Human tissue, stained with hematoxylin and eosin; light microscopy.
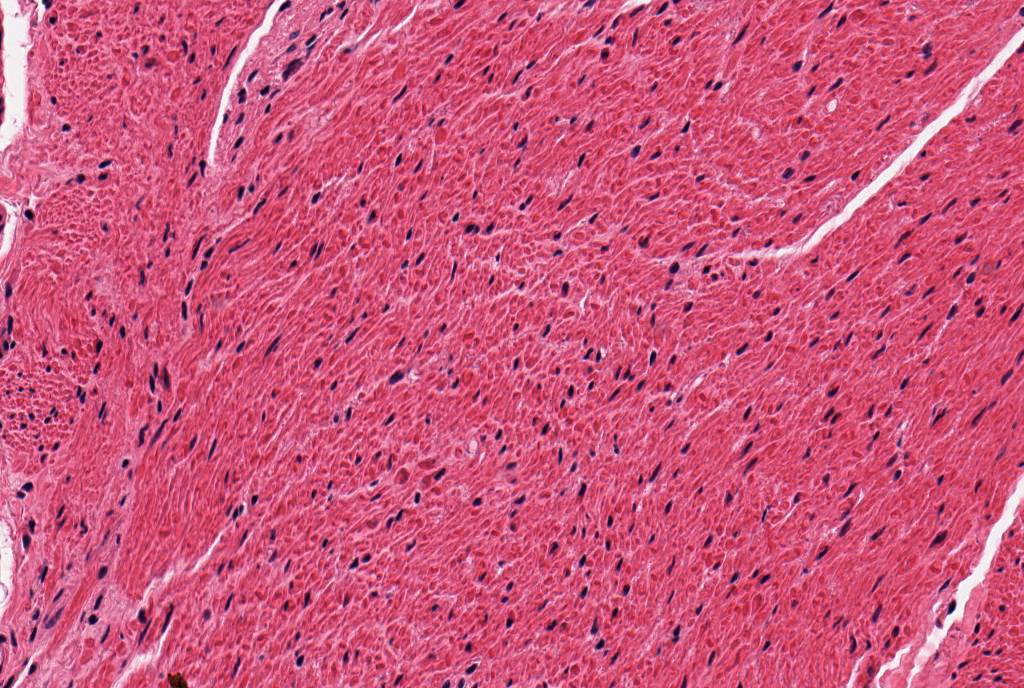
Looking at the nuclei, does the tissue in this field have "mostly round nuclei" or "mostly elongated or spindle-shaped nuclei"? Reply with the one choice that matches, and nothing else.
Mostly elongated or spindle-shaped nuclei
